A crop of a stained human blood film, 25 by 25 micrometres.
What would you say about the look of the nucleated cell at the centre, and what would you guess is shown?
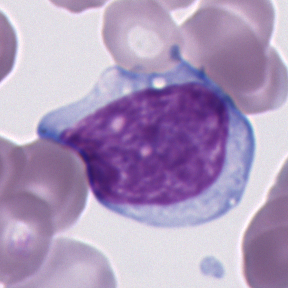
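See how the outline here is irregular and tapers to a point on the left? The chromatin's mottled with small paler patches rather than evenly smooth, and no granules show in the cytoplasm. There's also a small clear round spot in the cytoplasm just above the nucleus. So this one's a myeloblast.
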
